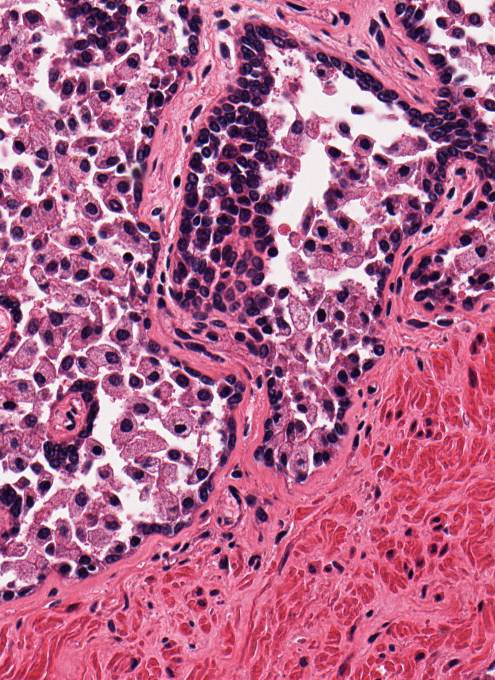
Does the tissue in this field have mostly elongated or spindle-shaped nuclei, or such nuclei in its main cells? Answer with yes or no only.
No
